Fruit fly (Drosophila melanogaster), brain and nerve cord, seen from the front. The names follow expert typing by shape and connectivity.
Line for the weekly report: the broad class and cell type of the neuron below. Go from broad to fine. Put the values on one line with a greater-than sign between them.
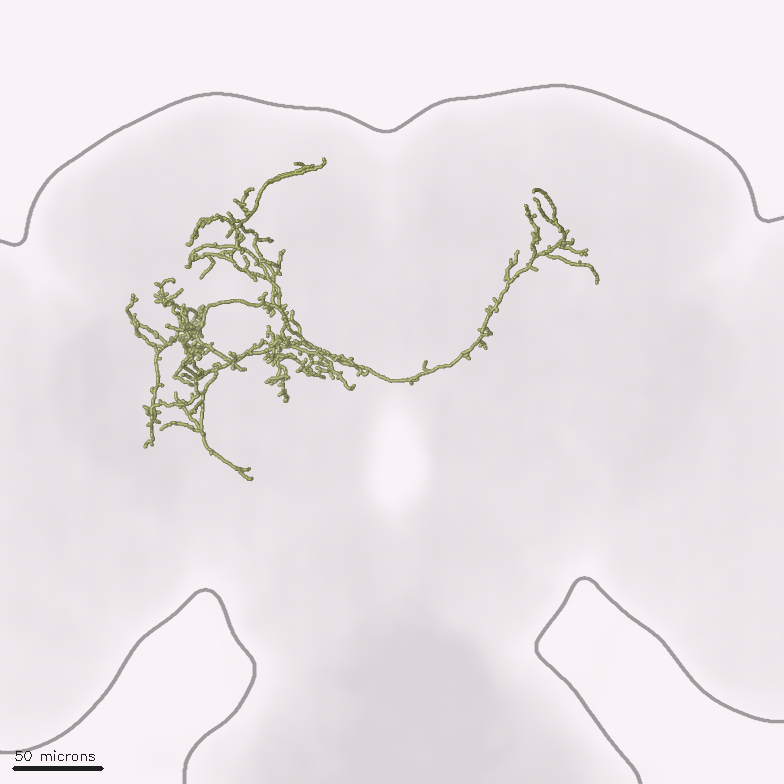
central-brain intrinsic neuron > SIP108m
